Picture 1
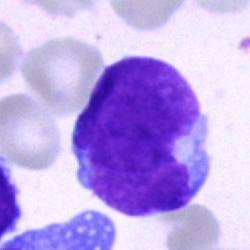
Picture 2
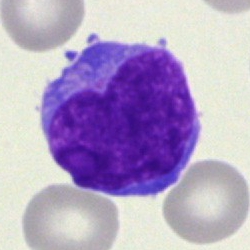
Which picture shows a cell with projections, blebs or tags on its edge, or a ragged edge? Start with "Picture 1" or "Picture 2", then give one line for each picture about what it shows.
Picture 2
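In picture 1: The cell has a smooth, rounded outline without projections.
In picture 2: Several small round knobs project from the upper edge of the cell.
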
